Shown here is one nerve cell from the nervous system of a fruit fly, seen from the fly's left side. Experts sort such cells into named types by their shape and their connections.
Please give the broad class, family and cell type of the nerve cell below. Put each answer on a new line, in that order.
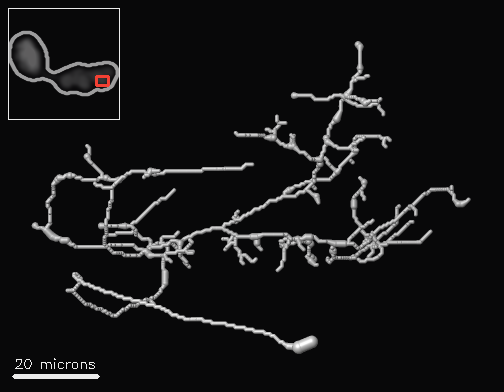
nerve-cord intrinsic neuron
hemilineage 14A
IN14A077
